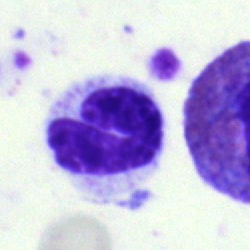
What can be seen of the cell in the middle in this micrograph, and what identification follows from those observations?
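First, the outline is round. Second, the nucleus bends into a curved, horseshoe-like band, notched at its upper left. Third, fine pinkish-lilac granules are scattered through the cytoplasm, whose widest rim sits below the nucleus. The cell is a band neutrophil.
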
